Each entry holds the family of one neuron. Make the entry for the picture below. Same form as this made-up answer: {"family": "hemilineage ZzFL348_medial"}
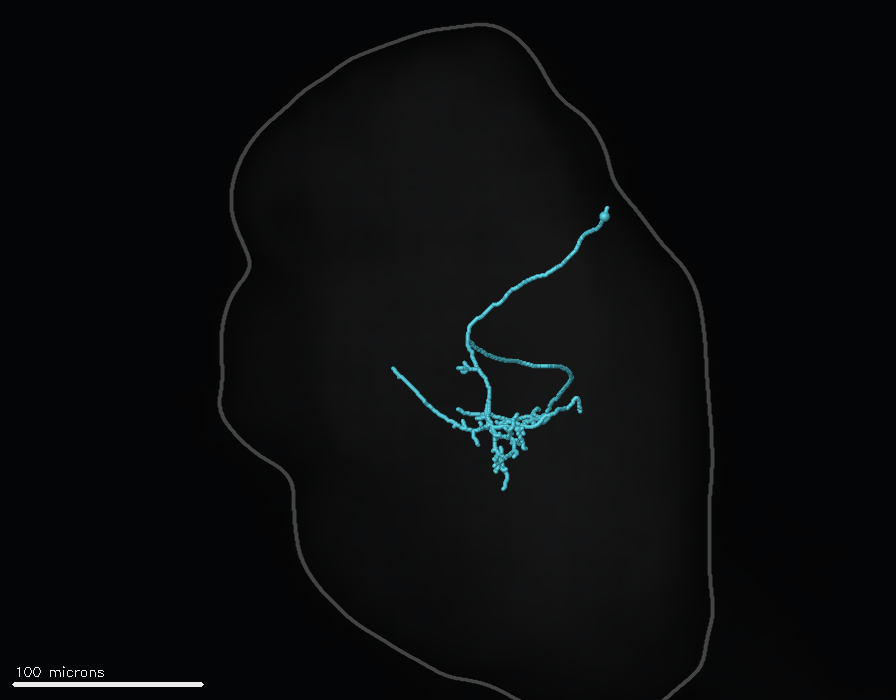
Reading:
{"family": "hemilineage DM6_central1"}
